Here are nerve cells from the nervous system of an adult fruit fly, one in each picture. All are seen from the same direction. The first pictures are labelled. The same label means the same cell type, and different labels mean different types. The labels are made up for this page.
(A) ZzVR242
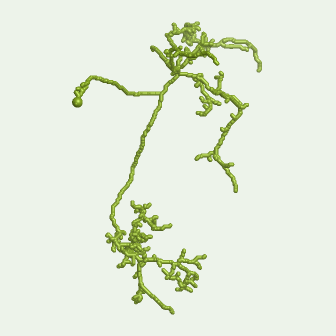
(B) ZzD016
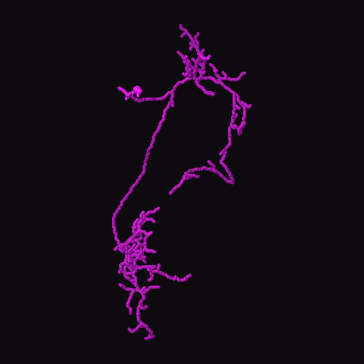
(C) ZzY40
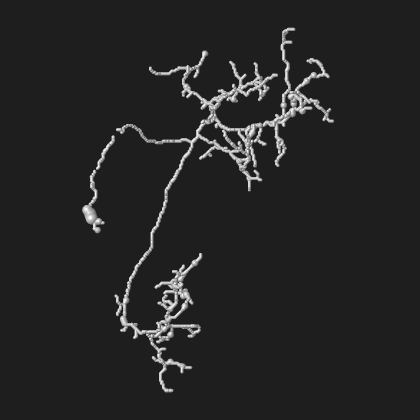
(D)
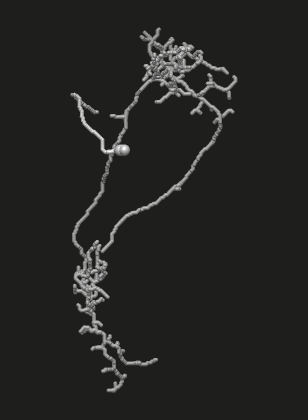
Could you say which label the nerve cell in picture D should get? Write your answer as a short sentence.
It belongs to ZzD016.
